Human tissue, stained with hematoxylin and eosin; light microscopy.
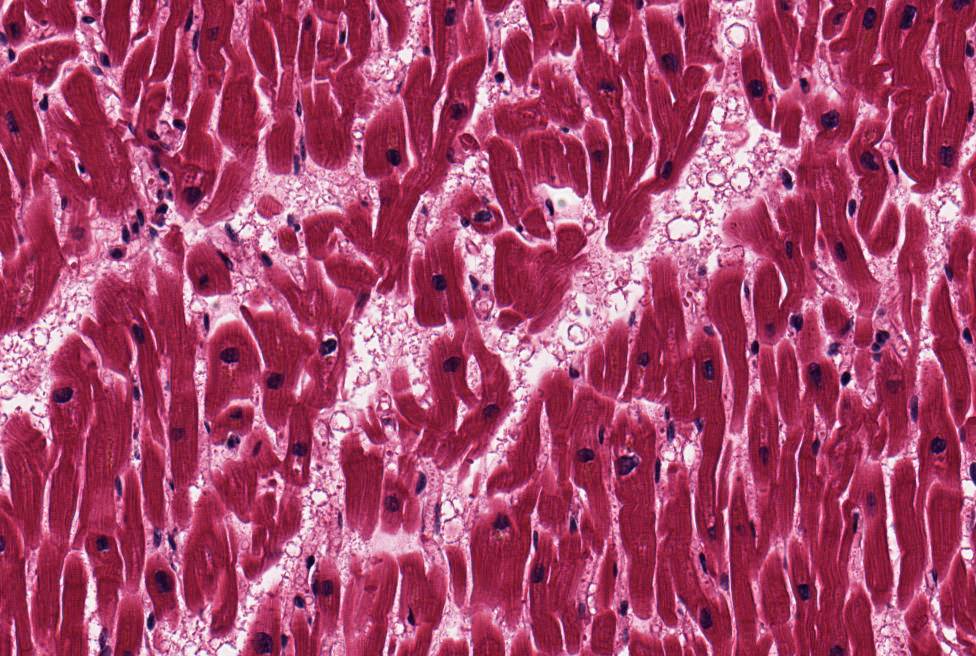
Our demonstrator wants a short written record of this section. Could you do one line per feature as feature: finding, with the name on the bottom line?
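Muscle fibres: branching and joining, mostly top to bottom
Cytoplasm: deep red-pink, fine lines along fibre length
Gaps: wide, holding pale, bubbly, loose material between fibre groups, broadest in a diagonal mid-field band
Small nuclei: dark, elongated, much smaller than muscle nuclei, scattered between fibres
Name: left ventricle of the heart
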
